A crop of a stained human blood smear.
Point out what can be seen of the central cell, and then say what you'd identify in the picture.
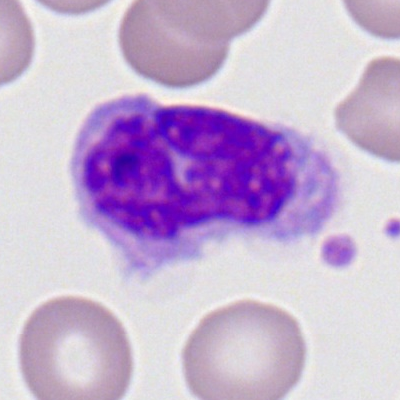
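The cell has an irregular outline, its lower edge ragged and frayed. An elongated nucleus, lying horizontally, fills most of the cell. Its chromatin is dark purple and coarsely clumped. The cytoplasm forms a rim that is widest on the right side. This is a monocyte.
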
